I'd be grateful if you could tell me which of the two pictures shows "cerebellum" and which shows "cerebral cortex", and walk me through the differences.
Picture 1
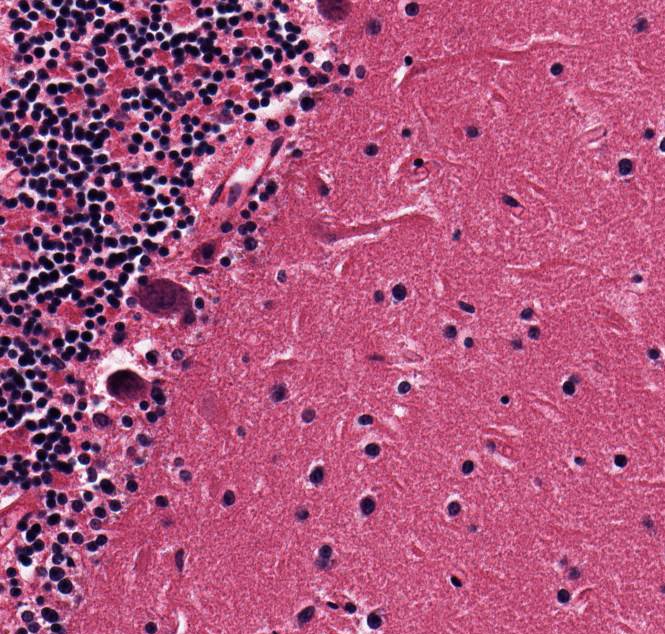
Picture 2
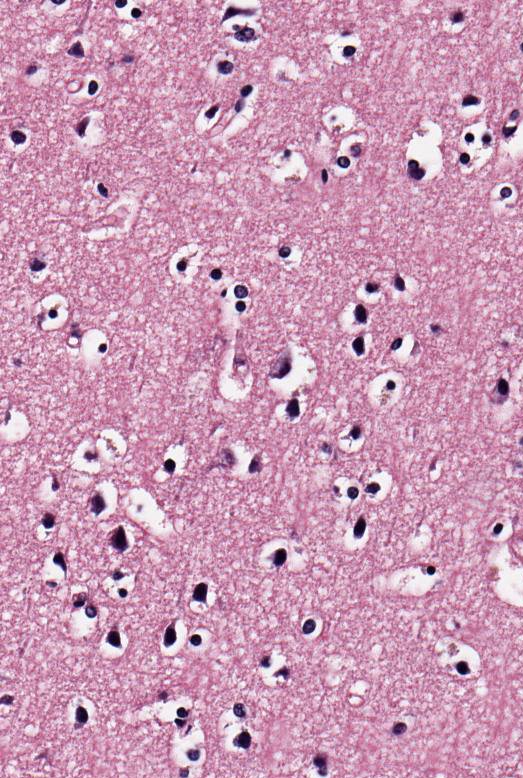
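Picture 1 is the cerebellum and picture 2 the cerebral cortex. In picture 1 a densely cellular zone at upper left meets pale pink, sparsely nucleated tissue along a diagonal from top centre to lower left edge. The dense zone's nuclei are small, round and dark, with very little cytoplasm.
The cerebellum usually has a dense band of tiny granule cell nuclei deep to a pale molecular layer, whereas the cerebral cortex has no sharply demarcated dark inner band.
Two large neuron cell bodies with abundant purple cytoplasm sit on the border at left.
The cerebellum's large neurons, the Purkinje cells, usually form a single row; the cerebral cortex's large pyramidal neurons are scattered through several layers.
Picture 2 instead is a uniform pink background, finely bubbly and vacuolated, with cells scattered singly and no organised units.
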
